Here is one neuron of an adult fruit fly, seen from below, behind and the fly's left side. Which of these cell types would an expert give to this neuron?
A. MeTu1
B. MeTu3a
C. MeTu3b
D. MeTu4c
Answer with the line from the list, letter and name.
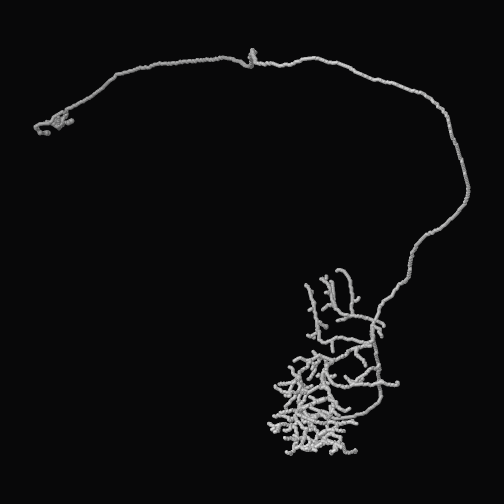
C. MeTu3b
